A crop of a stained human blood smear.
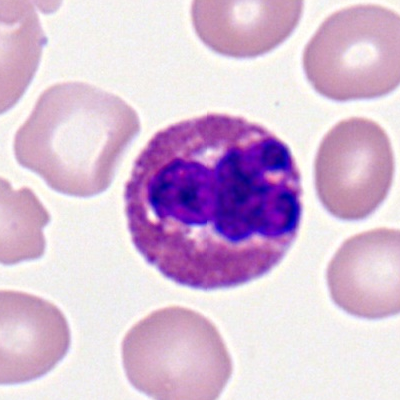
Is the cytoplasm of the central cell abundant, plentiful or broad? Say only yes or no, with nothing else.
Yes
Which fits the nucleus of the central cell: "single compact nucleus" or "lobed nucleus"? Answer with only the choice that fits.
Lobed nucleus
